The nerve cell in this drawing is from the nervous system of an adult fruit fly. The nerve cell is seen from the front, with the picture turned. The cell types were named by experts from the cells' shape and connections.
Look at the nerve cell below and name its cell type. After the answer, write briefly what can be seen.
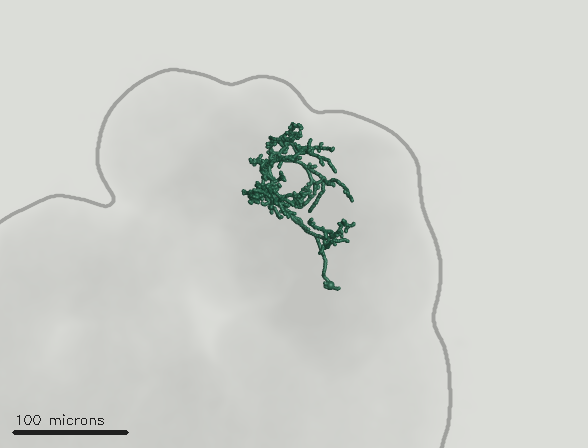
It is of cell type IN11A005. Its broad class is nerve-cord intrinsic neuron. By the scale bar it is about 150 microns tall in this view. As drawn here it is taller than it is wide.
